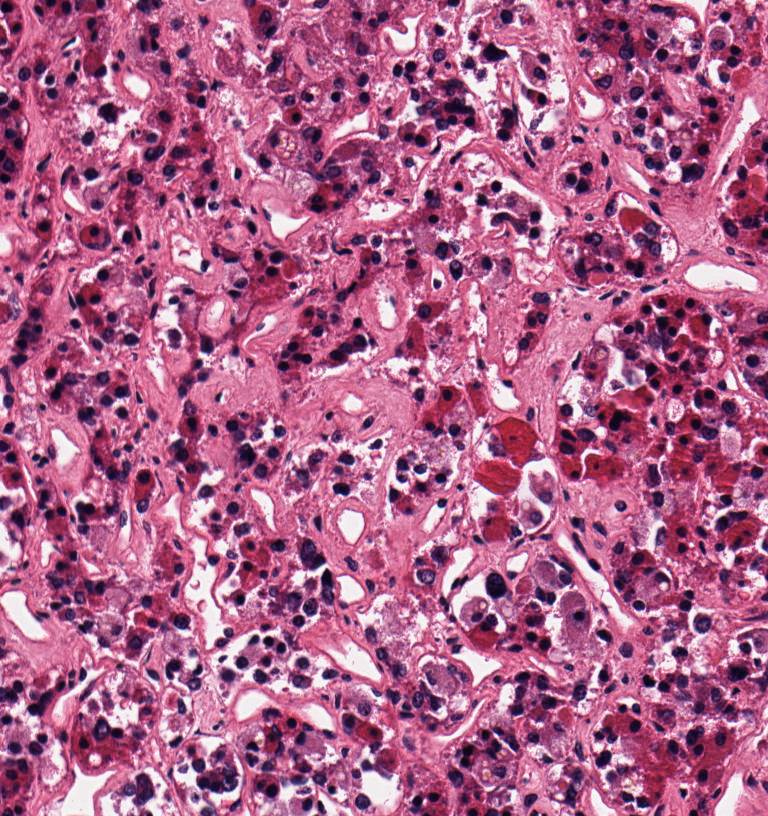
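Pituitary: cells lie throughout in irregular nests and cords between pink fibrous septa. Notice many cells with abundant, deeply eosinophilic, granular cytoplasm, most plentiful in the right half. Among these red cells, others have pale pink-grey, finely vacuolated cytoplasm. Nowhere do they form glands or lumens.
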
